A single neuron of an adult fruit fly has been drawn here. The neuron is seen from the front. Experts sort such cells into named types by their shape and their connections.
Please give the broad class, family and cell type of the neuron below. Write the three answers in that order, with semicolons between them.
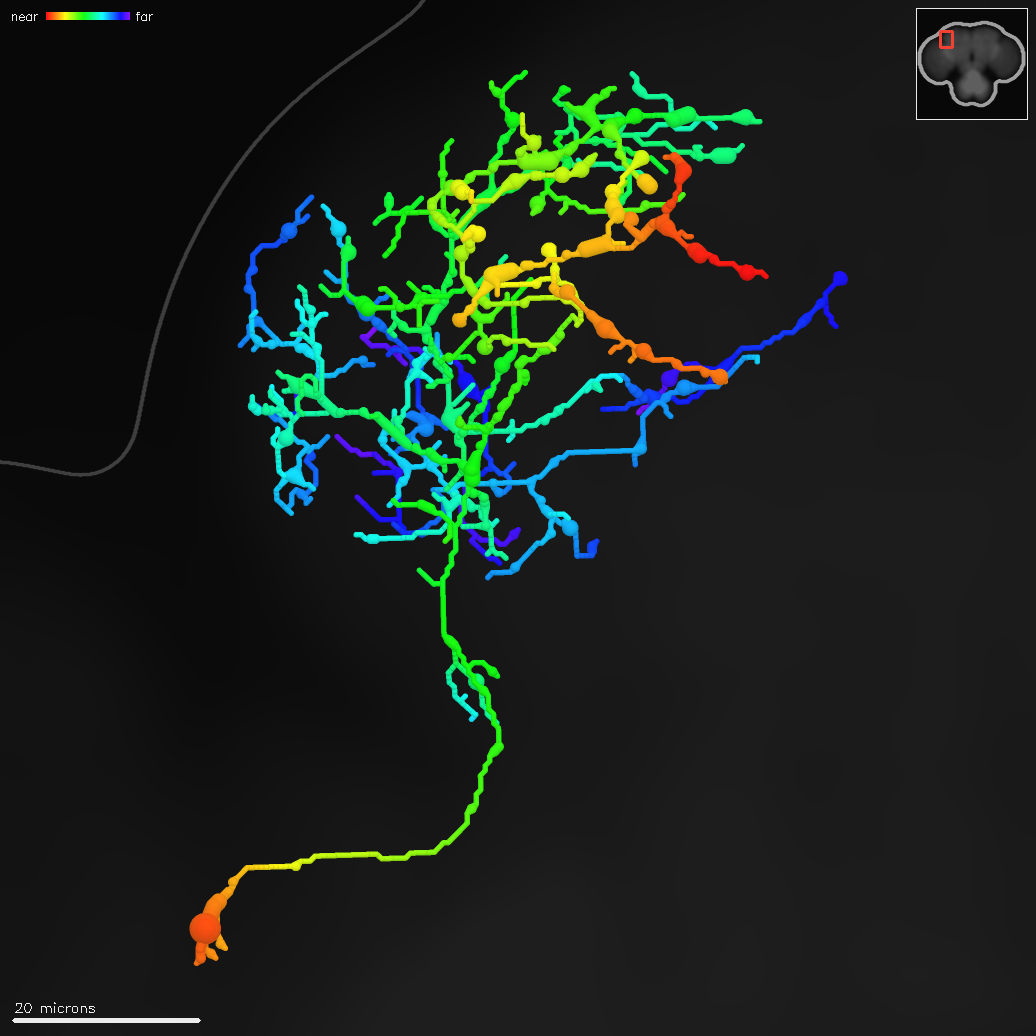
central-brain intrinsic neuron; hemilineage LHa2; CB4132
